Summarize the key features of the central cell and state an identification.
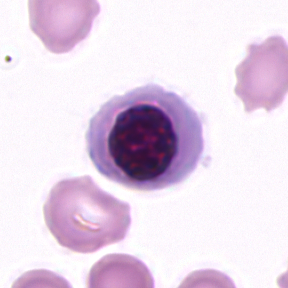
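Within the nucleus, no nucleoli are visible. The cytoplasm is a pale lilac-blue and shows no visible granules. Its rim is narrowest below the nucleus. Identification: normoblast.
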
